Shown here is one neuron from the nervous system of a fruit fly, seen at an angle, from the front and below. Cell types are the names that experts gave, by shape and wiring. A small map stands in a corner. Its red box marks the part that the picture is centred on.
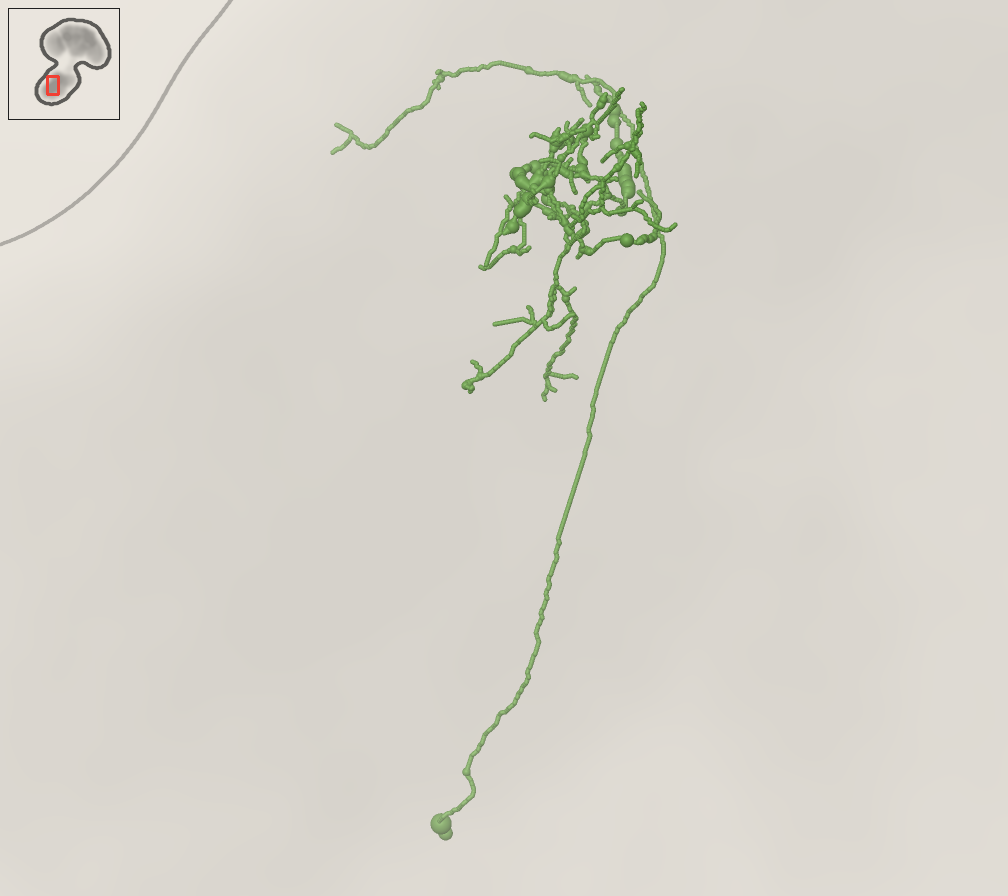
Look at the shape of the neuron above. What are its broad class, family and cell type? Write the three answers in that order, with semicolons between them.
nerve-cord intrinsic neuron; hemilineage 02A; IN02A065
